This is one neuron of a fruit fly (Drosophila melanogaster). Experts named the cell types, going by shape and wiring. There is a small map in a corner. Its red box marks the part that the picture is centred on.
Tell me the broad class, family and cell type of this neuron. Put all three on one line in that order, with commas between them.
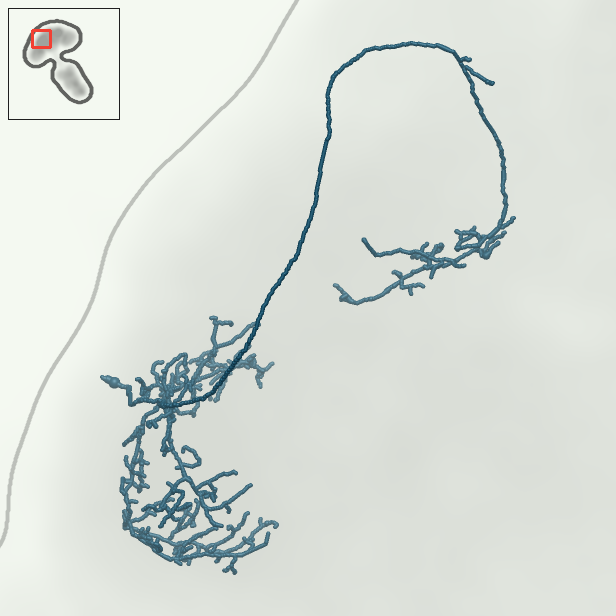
central-brain intrinsic neuron, hemilineage LHl2_dorsal, LHAD1b3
